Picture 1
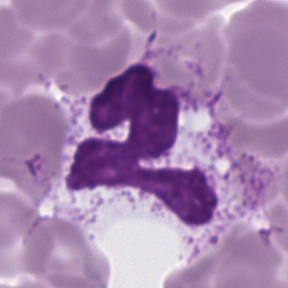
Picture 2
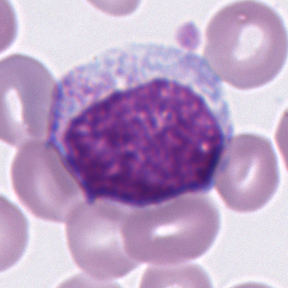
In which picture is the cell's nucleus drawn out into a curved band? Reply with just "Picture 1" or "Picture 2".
Picture 1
